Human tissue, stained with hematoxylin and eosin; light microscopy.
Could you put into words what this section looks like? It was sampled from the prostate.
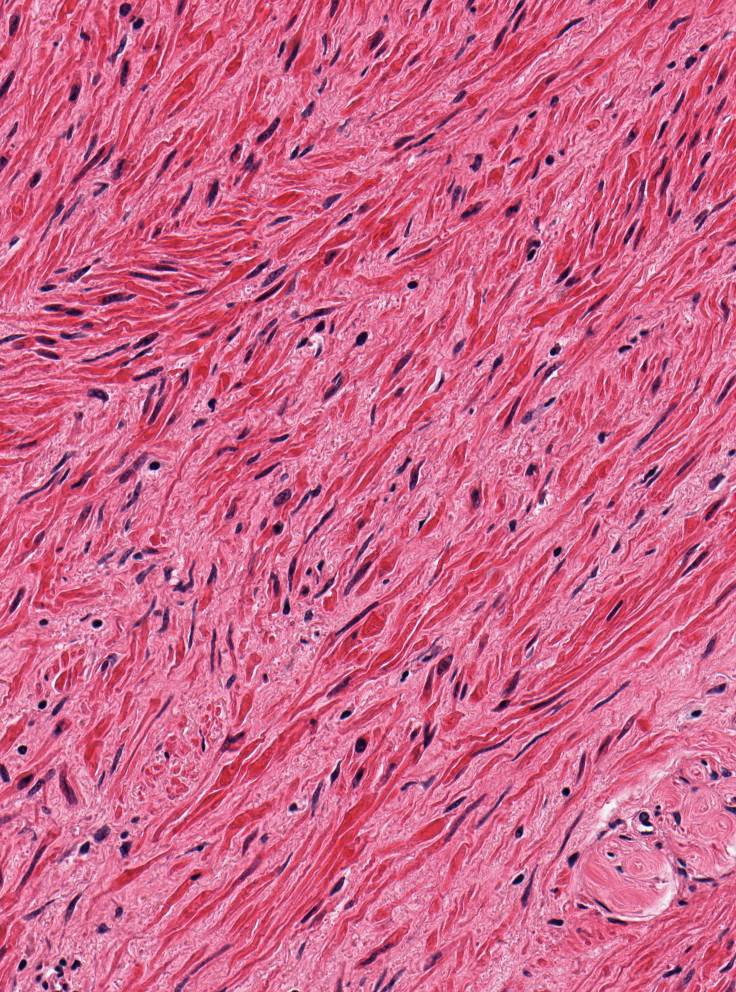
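Spindle cells form long, intersecting fascicles that cross the entire field, running mainly diagonally from lower left to upper right. Most nuclei are elongated and dark-staining and lie parallel to the long axis of their cells. They are spaced apart at moderate density, without crowded sheets of cells. In the lower right corner lies a small rounded structure with whorled pink contents, rimmed by a clear space.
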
